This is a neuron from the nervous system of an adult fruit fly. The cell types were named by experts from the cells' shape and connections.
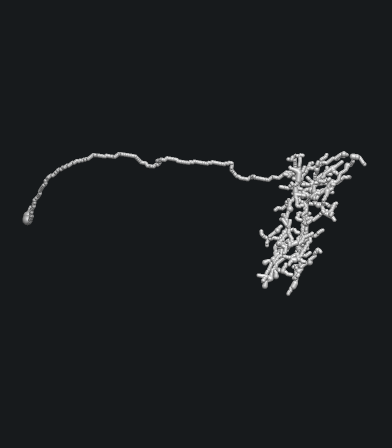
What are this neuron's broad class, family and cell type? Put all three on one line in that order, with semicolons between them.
optic-lobe intrinsic neuron; Li; Li14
